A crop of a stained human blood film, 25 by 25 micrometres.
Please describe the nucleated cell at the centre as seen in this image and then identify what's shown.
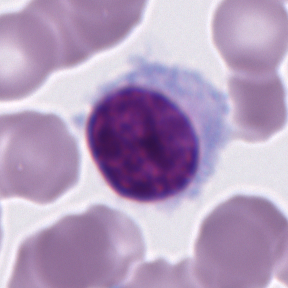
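Single smooth oval nucleus, without lobes or deep indentation. Cytoplasm edged with ragged, fine hair-like projections. Neither coarse granules nor vacuoles seen in the cytoplasm. A hairy cell.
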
